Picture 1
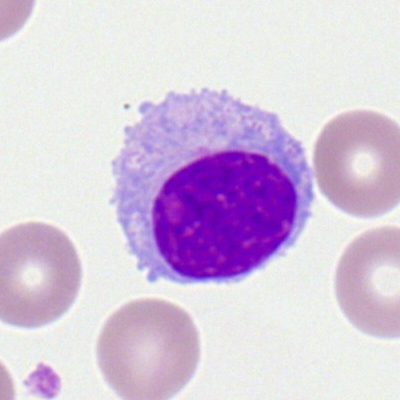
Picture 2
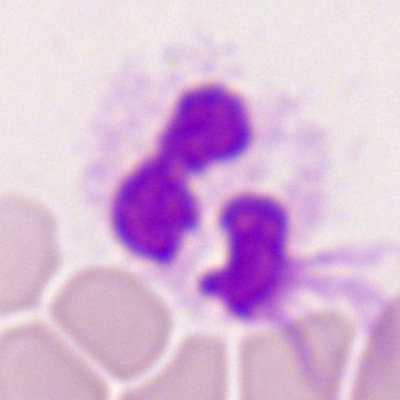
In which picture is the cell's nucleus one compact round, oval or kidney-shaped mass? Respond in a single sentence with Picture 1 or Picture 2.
The cell of picture 1 has its nucleus as one compact round, oval or kidney-shaped mass.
